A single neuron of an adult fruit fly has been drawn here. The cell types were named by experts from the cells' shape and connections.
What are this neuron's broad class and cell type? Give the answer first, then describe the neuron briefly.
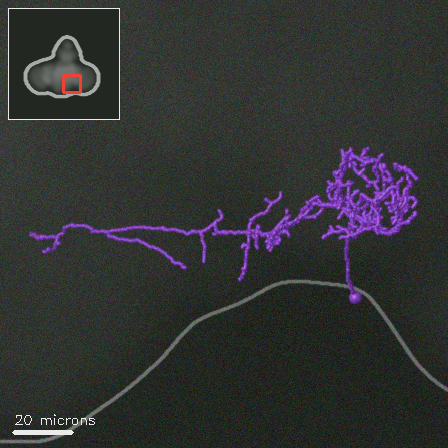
This is a central-brain intrinsic neuron. The cell type is CB2595. From left to right in the picture it spans about 140 microns. Dozens of branch ends can be seen.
